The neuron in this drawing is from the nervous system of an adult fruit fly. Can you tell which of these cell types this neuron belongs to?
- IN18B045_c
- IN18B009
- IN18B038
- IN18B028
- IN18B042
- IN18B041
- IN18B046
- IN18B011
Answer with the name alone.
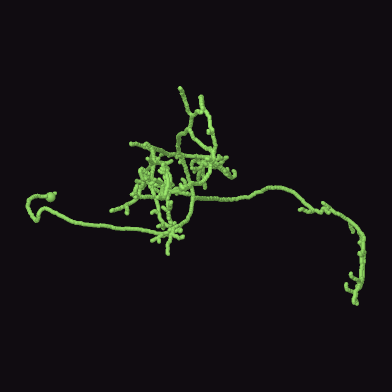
IN18B046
